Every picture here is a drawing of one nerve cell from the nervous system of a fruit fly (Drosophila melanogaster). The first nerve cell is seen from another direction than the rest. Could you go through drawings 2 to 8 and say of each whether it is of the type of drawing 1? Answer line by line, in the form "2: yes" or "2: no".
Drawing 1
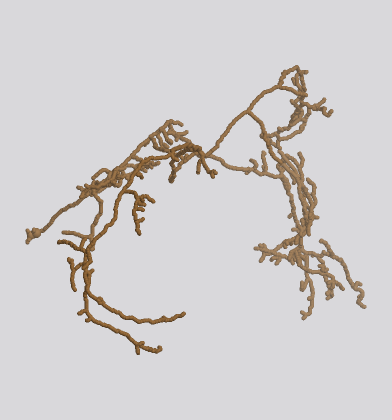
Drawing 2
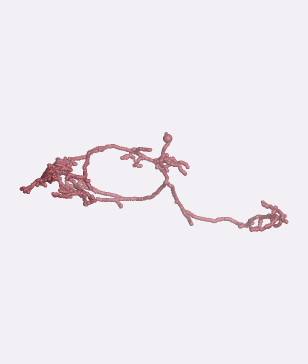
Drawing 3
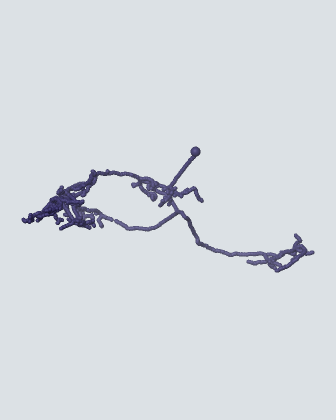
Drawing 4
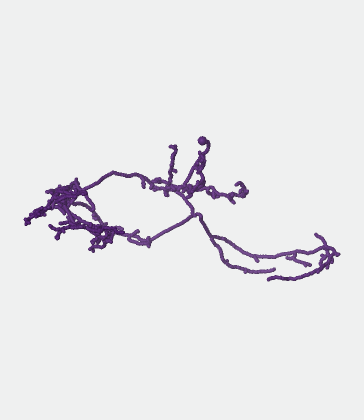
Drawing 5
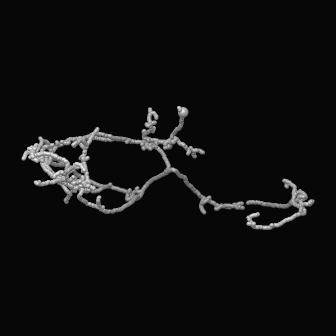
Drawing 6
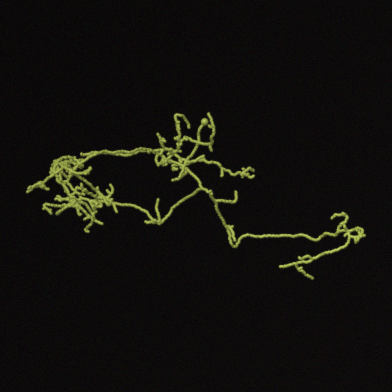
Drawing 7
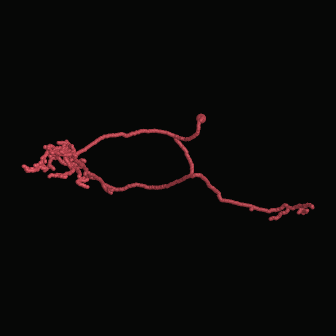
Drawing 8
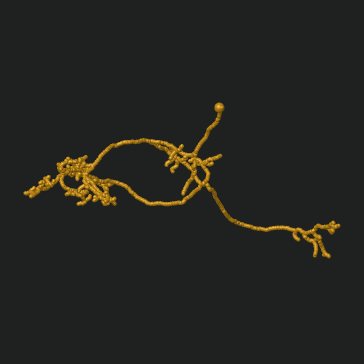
2: yes
3: no
4: yes
5: yes
6: yes
7: no
8: no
